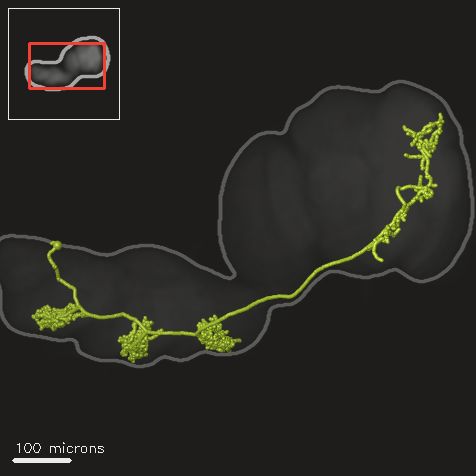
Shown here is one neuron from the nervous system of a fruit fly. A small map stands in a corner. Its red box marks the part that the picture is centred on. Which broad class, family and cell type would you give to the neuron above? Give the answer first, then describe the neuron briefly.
Its broad class is ascending neuron. Its family is hemilineage 09B. It is of cell type AN09B004. Its cell body lies on the left of the picture. By the scale bar it is about 750 microns wide in this view.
